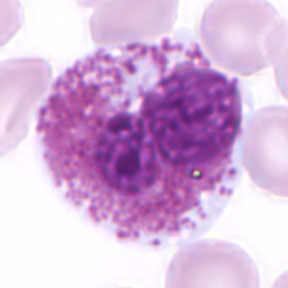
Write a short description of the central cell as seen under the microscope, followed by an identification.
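Of the nuclear lobes, the upper right is larger than the lower left. No nucleoli can be seen in the nucleus. Coarse, round granules pack the cytoplasm. The cell outline is ragged, and loose granules lie scattered beyond its edge. The cell is an eosinophil.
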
